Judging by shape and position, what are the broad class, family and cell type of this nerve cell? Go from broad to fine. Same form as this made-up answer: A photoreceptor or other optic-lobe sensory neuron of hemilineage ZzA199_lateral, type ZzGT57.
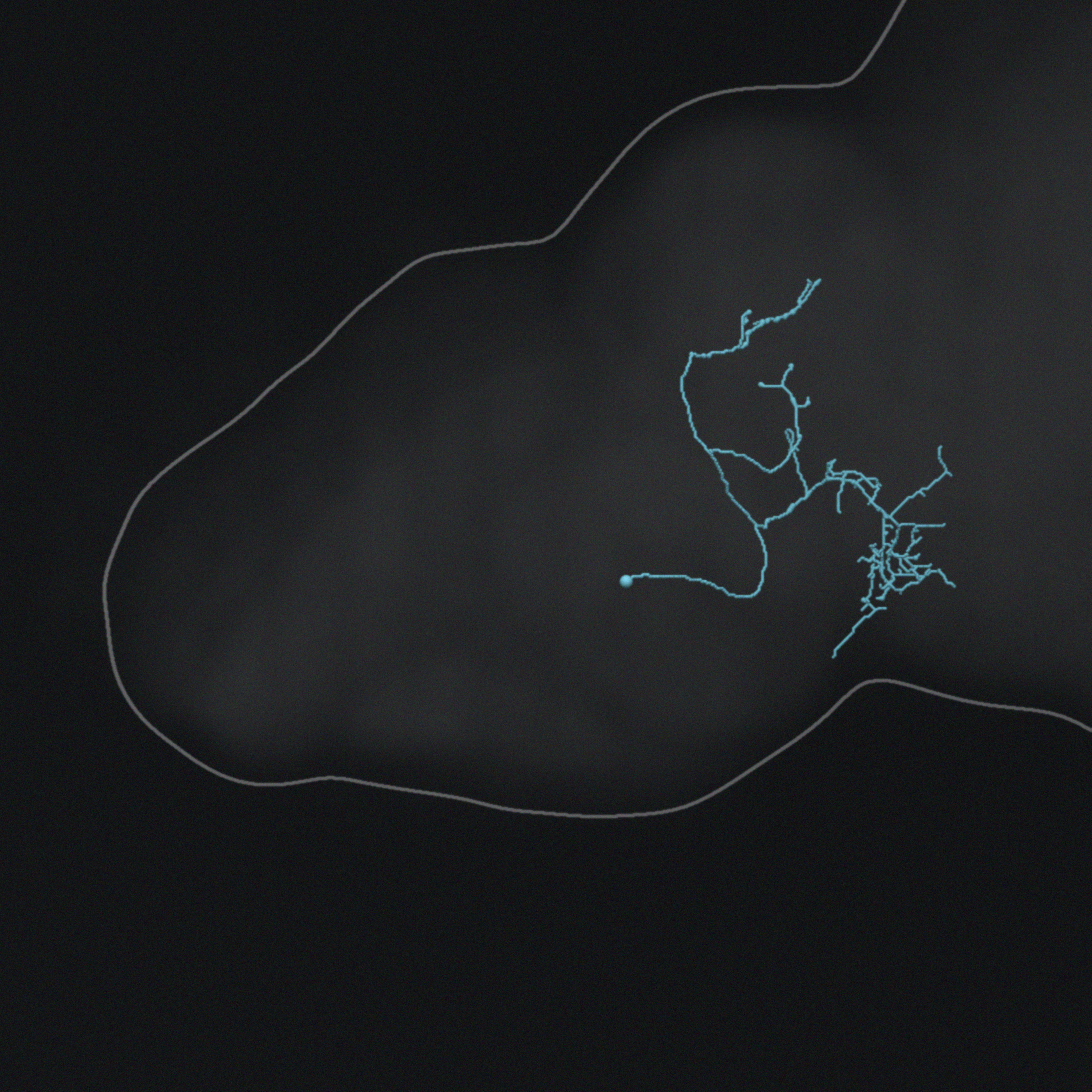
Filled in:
A central-brain intrinsic neuron of hemilineage VPNp&v1_posterior, type PLP158.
